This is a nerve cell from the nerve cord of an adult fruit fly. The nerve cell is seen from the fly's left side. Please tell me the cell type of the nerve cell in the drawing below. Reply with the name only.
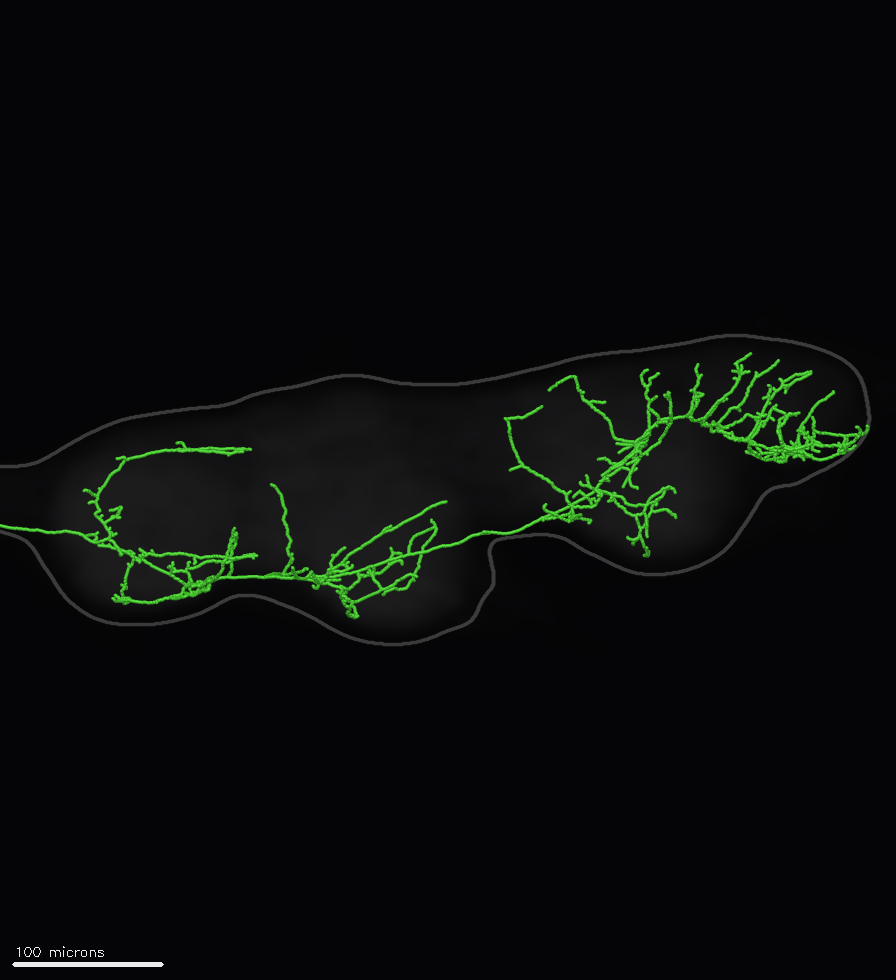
DNg70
